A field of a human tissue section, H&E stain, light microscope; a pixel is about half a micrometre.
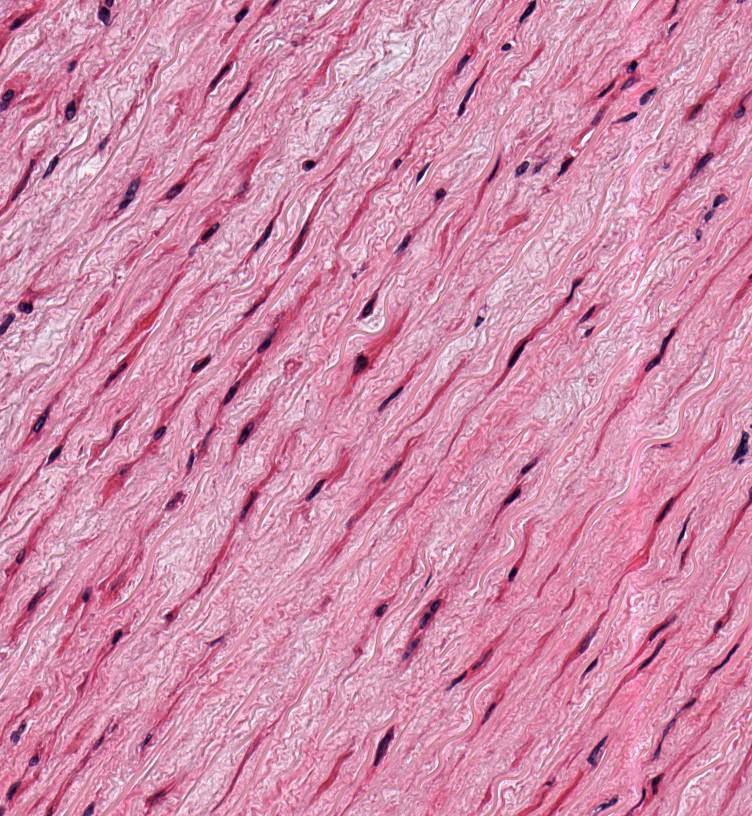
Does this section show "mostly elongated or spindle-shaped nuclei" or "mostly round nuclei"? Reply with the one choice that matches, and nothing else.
Mostly elongated or spindle-shaped nuclei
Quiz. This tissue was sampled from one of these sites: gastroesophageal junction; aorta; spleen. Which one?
aorta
